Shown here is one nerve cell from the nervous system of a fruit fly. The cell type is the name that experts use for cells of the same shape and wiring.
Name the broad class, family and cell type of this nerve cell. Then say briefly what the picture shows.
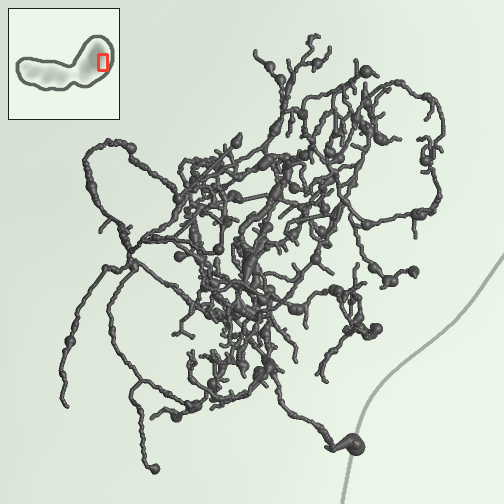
It is a central-brain intrinsic neuron. The family is hemilineage ALv2. Its cell type is CB3417. The cell body is at the lower right of the picture. Dozens of branch ends can be seen.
